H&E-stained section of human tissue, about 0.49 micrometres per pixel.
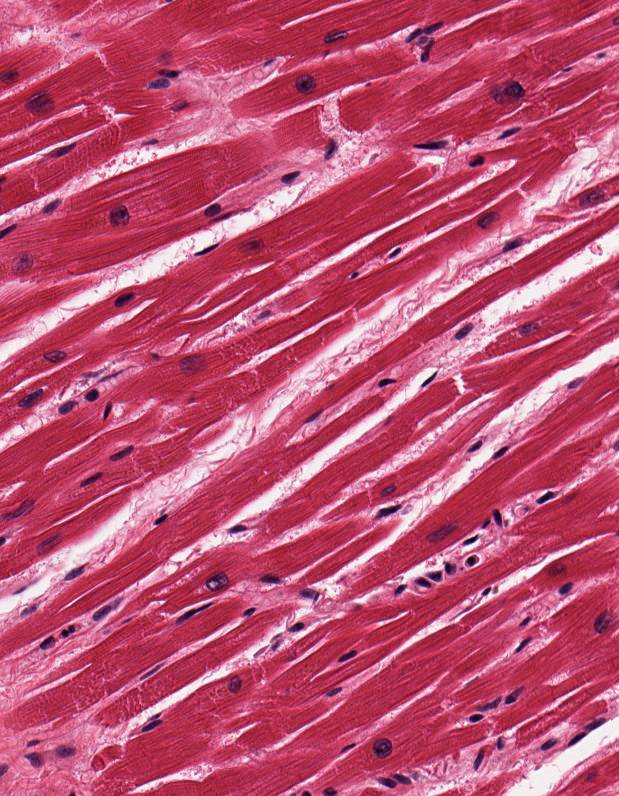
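Left ventricle of the heart. Fibre direction: muscle fibres run in parallel bands diagonally from lower left to upper right across the whole field. Branching: the fibres branch and join neighbouring fibres. Cytoplasm: deep pink-red, with fine cross-striations. Between fibres: the thin pale spaces hold scattered slender, dark, elongated stromal nuclei.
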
